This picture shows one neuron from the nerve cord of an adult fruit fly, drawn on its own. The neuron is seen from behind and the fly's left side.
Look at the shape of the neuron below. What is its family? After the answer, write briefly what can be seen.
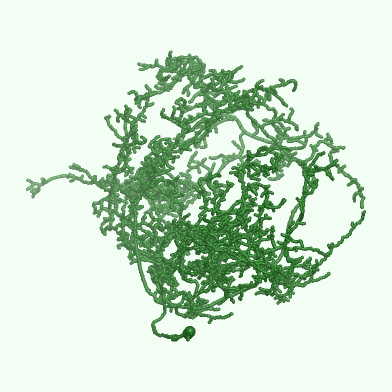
The family is hemilineage 13B. It is a nerve-cord intrinsic neuron. The picture shows more than a hundred branch ends. In this view it is about as wide as it is tall.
